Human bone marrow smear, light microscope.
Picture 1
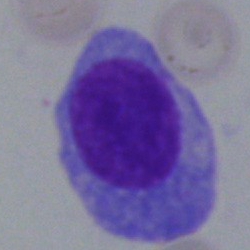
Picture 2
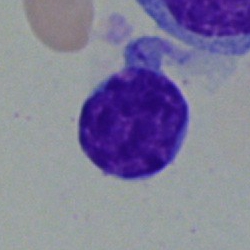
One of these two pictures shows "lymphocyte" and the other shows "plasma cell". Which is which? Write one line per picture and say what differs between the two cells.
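Picture 1 – plasma cell. The cytoplasm is plentiful, forming its widest band below the nucleus.
Picture 2 – lymphocyte. Only a very scant rim of cytoplasm is visible around the nucleus.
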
